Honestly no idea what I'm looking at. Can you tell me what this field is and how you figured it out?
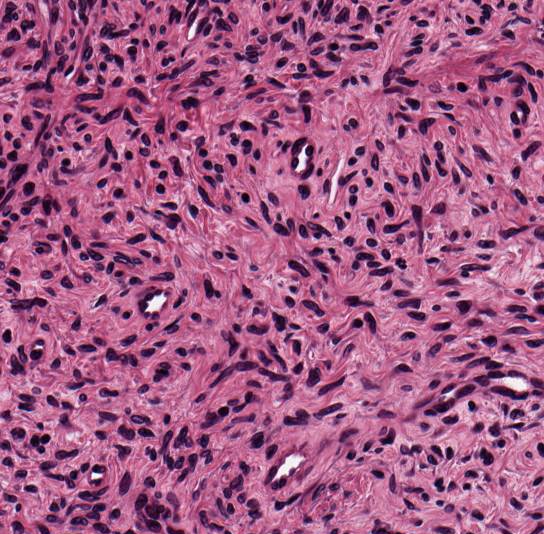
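The field shows ovarian cortex. Spindle-shaped cells fill all of it in short bundles that intersect haphazardly, and that is what I would decide on.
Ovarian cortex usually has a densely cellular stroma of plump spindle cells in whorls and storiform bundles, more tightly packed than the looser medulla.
The cells have scant pink cytoplasm with indistinct borders. I see no epithelium, glands or fat cells anywhere.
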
